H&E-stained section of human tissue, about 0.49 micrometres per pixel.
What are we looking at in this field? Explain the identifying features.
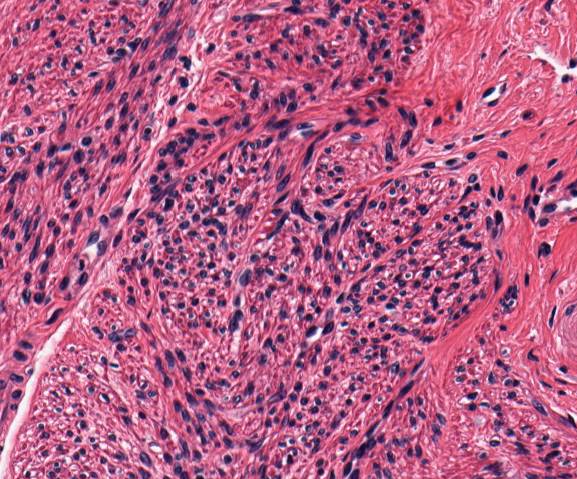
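Smooth muscle makes up this field: bundles of spindle cells meet and cross, cut in different planes, and no epithelium or glands are present.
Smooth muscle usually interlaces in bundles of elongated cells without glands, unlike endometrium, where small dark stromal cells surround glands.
The large central bundle is cut across, showing round to oval nuclei, many with a clear halo.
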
